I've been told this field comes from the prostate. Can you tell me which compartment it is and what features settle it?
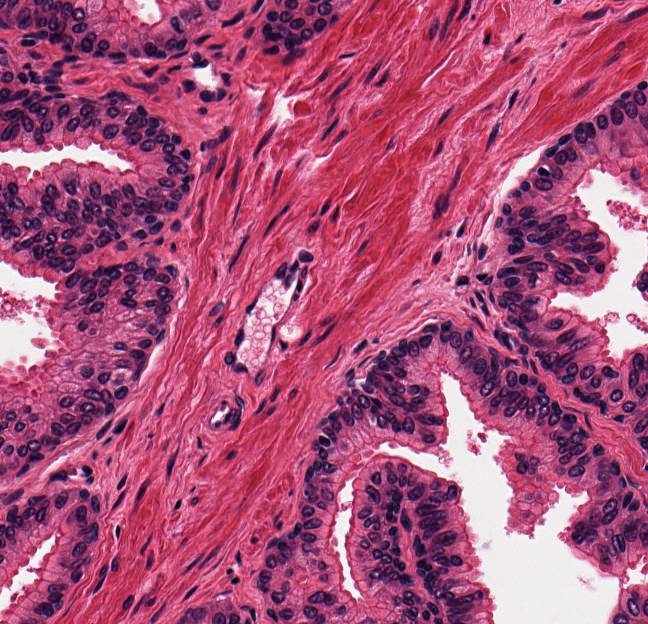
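Oh, that's prostatic gland. The glands are lined by tall columnar epithelium with papillary infoldings projecting into the lumens, and the cells have pale pink, finely vacuolated cytoplasm.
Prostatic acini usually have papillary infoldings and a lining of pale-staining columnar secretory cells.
The glands sit on either side of a broad band of stroma running diagonally from upper right to lower left.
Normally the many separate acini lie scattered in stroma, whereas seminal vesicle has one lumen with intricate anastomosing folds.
The lumens here are largely empty white spaces.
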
